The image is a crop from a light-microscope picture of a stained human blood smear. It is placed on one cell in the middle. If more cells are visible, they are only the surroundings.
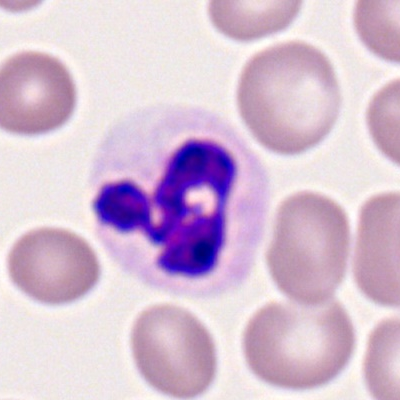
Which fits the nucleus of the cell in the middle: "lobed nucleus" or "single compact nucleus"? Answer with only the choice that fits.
Lobed nucleus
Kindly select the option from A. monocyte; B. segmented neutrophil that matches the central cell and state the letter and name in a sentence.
For this crop, option B is right, the centered cell being a segmented neutrophil.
